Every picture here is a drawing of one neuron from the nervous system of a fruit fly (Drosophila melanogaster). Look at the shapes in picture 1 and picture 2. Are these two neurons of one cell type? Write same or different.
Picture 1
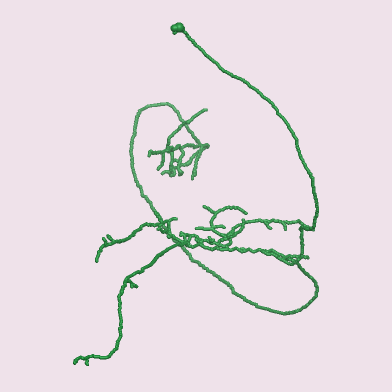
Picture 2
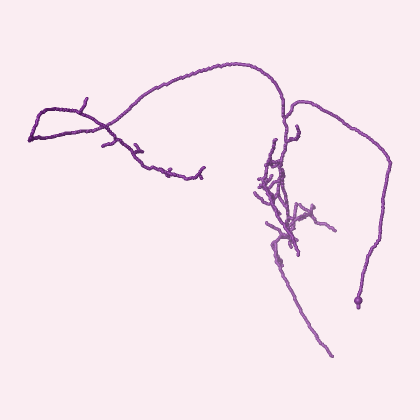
different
